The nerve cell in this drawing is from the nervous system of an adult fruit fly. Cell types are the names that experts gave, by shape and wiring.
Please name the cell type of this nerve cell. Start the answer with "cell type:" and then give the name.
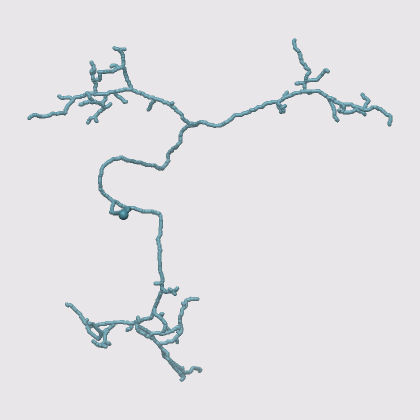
cell type: CL120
